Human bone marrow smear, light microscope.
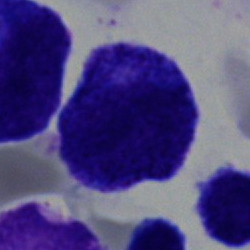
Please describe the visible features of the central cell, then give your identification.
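I can't make out any distinct rim of cytoplasm around the nucleus. The whole cell has taken up a deep blue-purple stain. Its chromatin looks finely textured and evenly dense, and I find no coarse dark clumps in it. Nor can I see a single vacuole anywhere in the cell. What I'm looking at is a promyelocyte.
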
